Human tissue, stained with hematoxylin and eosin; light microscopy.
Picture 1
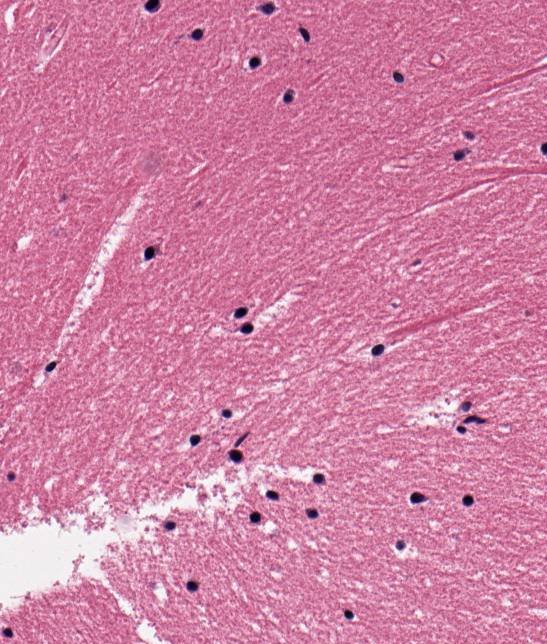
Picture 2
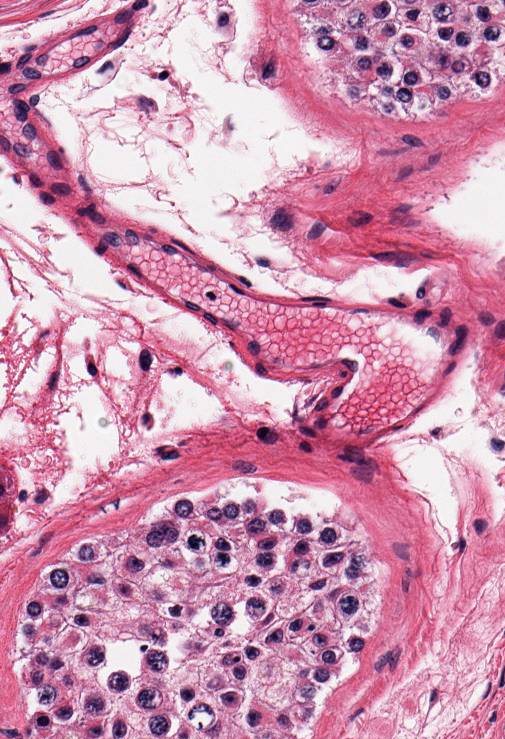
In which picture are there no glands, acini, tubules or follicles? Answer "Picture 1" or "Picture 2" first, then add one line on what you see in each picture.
Picture 1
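In picture 1: The whole field is a pale pink, finely fibrillary matrix without epithelium or glands.
In picture 2: Two rounded tubular profiles packed with cells lie at the top right and along the bottom of the field, separated by loose tissue.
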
